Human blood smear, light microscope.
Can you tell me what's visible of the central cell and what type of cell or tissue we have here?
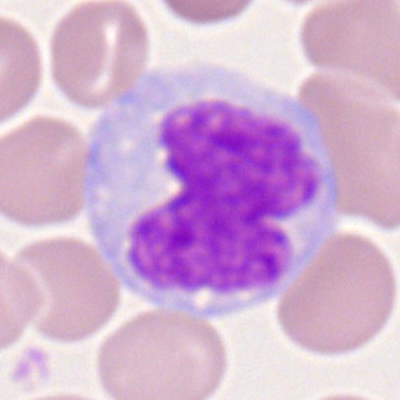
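Round and smooth in outline, the cell has pale greyish blue cytoplasm. A few small clear vacuoles lie in the cytoplasm, and no coarse granules are present. It is a monocyte.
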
